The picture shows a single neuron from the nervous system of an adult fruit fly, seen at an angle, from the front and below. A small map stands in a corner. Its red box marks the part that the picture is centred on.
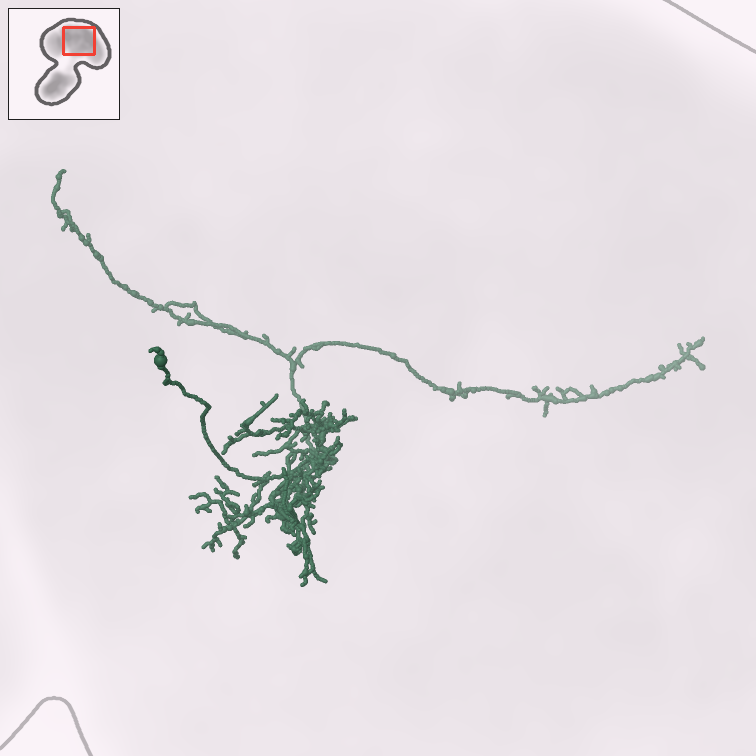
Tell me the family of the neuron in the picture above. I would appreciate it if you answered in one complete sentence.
The neuron takes hemilineage VESa2 as its family.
